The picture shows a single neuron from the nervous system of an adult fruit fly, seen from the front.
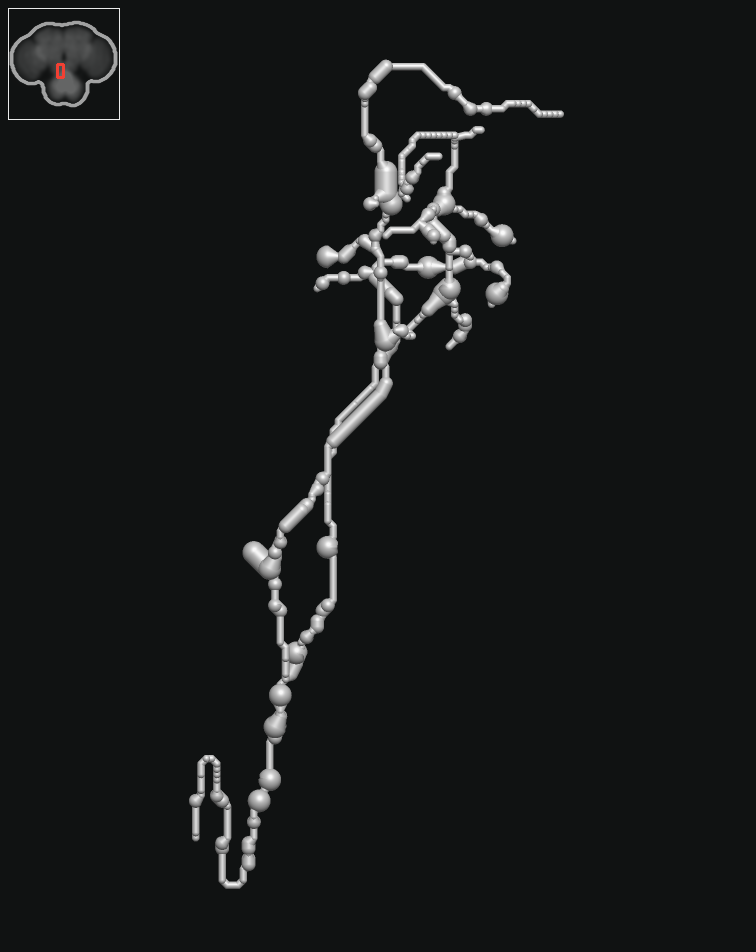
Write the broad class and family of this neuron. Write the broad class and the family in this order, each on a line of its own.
sensory neuron entering the brain
class gustatory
